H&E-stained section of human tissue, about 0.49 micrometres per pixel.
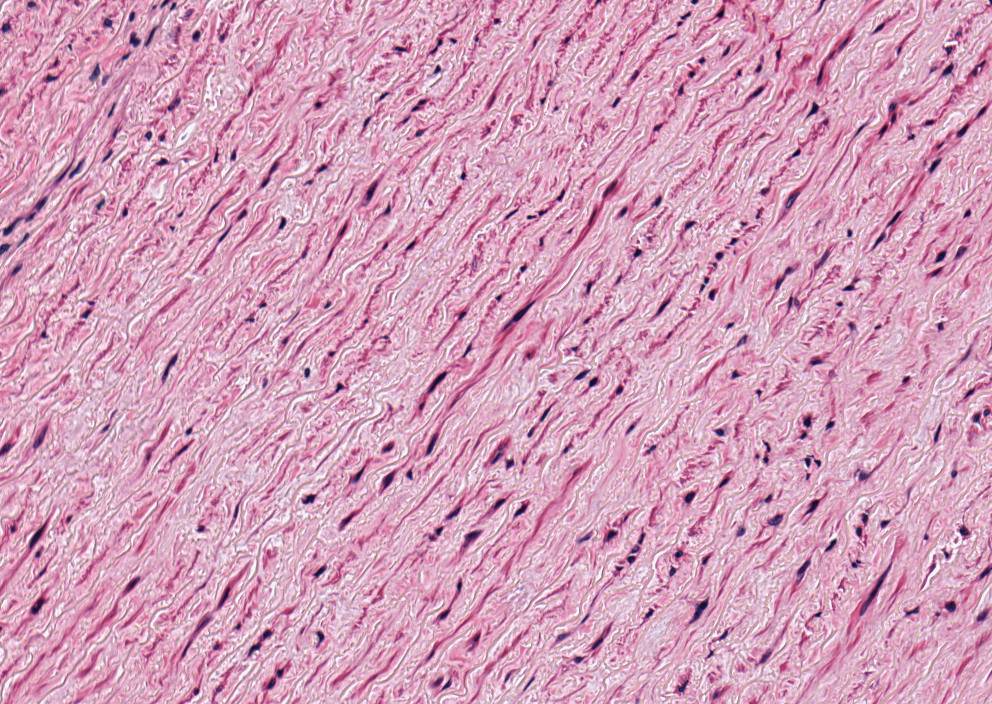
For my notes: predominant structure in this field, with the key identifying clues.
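Let me see: this is the tunica media of an artery. Pink fibres run in parallel bundles diagonally, lower left to upper right, across the whole field, and they're finely wavy rather than straight. The nuclei are dark, slender, spindle-shaped, their long axes along the fibres; no epithelium anywhere.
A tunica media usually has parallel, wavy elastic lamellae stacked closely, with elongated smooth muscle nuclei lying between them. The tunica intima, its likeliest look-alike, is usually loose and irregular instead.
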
